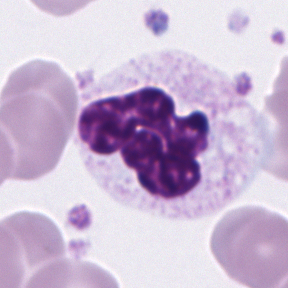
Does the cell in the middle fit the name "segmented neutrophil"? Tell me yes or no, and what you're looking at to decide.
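The cell has a roughly round, smooth outline. Its chromatin stains dark purple, and no nucleoli are visible. Fine pinkish-violet granules are scattered through the cytoplasm, and several small platelets lie around the cell.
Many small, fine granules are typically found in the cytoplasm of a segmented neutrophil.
These granules speak for segmented neutrophil, and no feature seen here favours monocyte. The name segmented neutrophil fits.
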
